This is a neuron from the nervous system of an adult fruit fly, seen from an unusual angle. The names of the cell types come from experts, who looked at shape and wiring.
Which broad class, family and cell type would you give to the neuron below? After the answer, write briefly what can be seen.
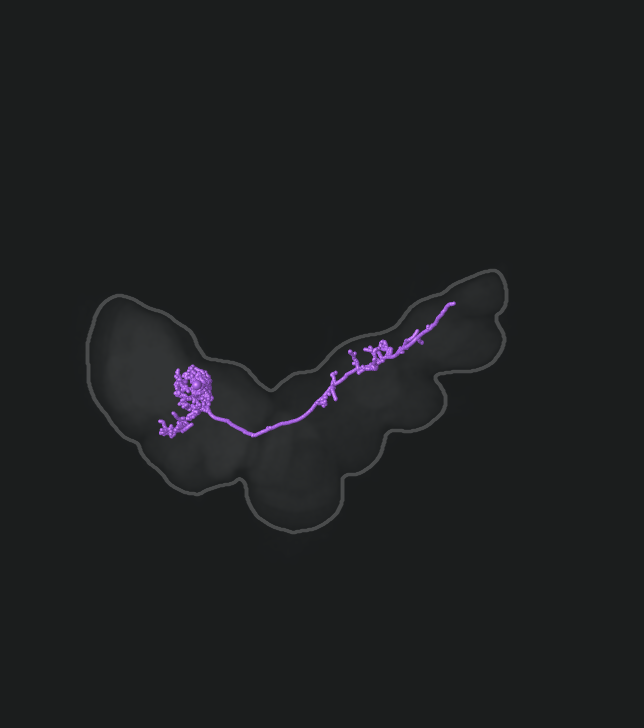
Its broad class is descending neuron. Its family is DNpe. It is of cell type DNpe017. In this view it is wider than it is tall.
